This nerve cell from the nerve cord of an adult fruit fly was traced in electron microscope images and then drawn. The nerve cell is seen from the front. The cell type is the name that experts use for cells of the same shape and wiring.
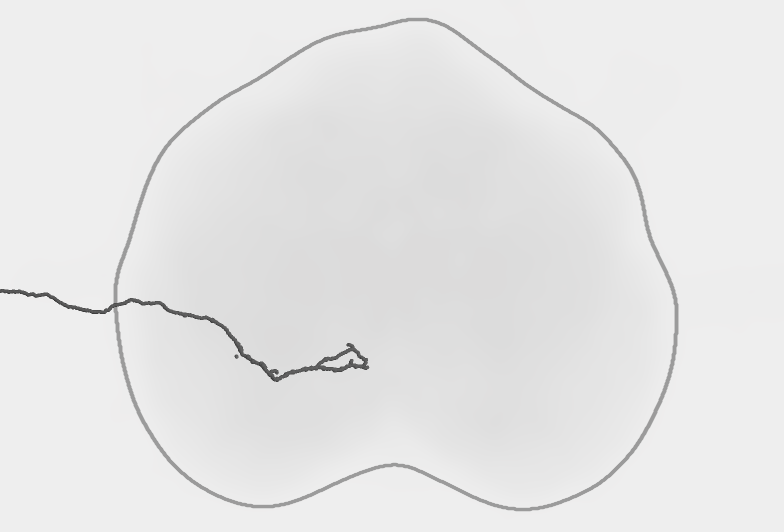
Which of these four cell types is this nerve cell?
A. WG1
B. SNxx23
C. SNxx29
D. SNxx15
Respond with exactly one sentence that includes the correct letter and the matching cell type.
The nerve cell's type of cell is WG1, as in option A.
